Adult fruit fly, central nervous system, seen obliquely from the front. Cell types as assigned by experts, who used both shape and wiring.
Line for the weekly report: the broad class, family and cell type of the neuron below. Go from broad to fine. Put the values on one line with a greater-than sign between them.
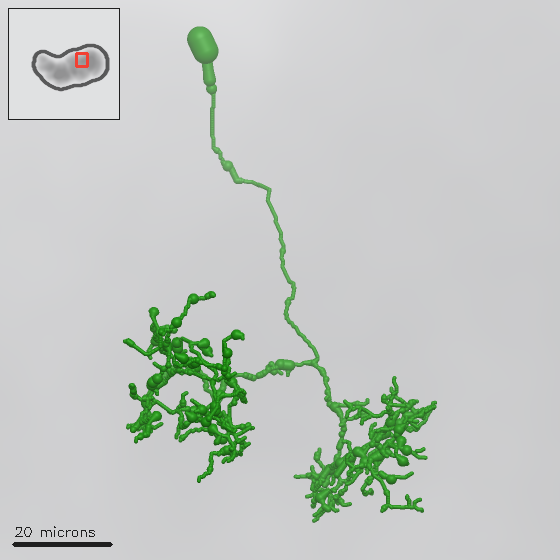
central-brain intrinsic neuron > class CX > hDeltaJ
